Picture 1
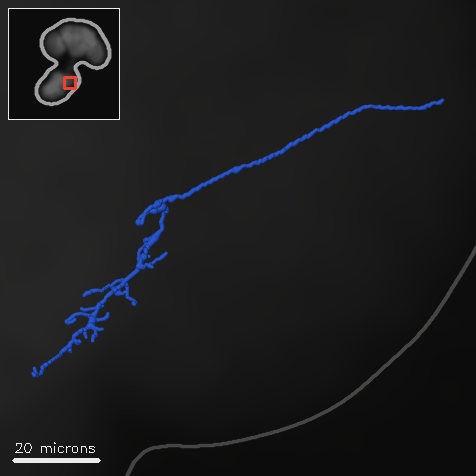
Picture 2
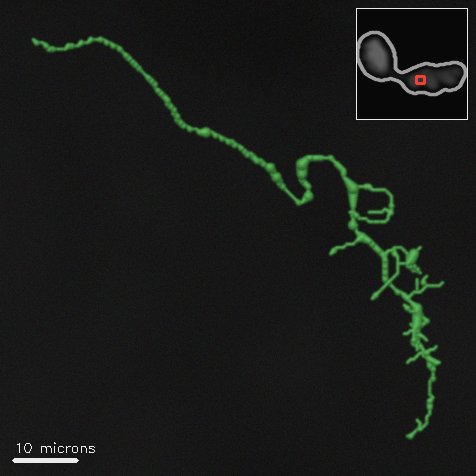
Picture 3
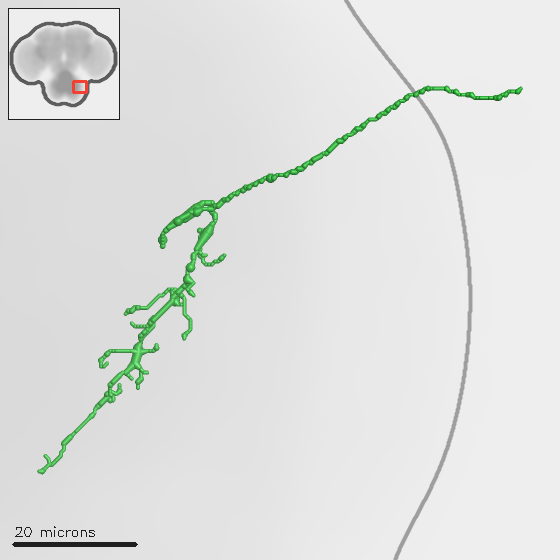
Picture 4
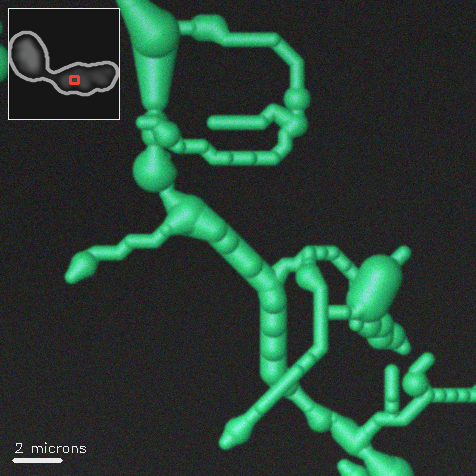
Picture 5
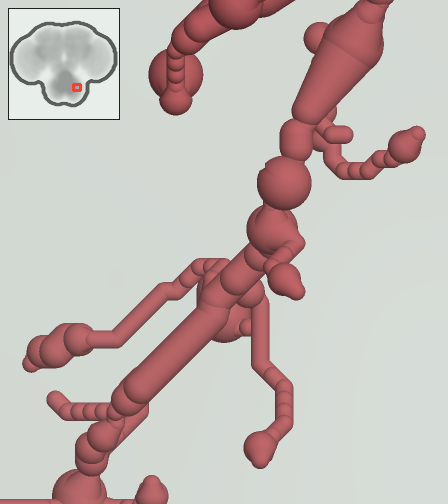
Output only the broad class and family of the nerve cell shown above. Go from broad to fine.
sensory neuron entering the nerve cord; class mechanosensory tactile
